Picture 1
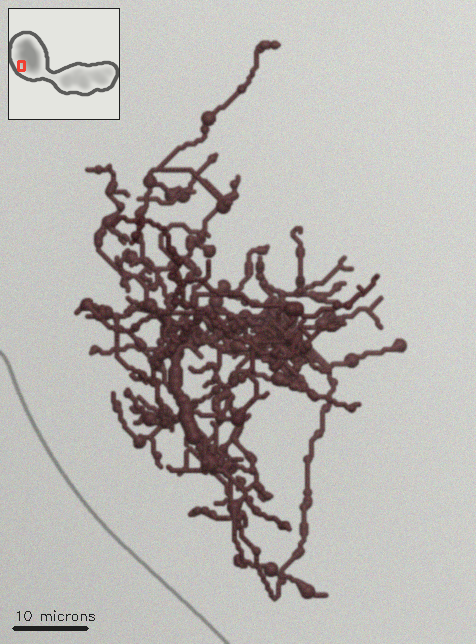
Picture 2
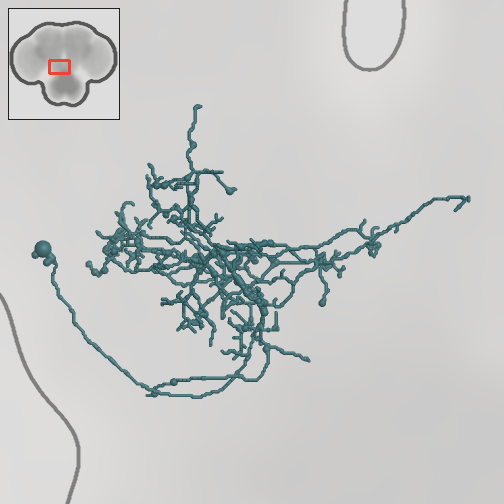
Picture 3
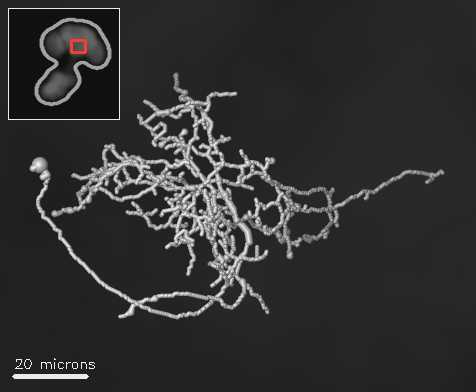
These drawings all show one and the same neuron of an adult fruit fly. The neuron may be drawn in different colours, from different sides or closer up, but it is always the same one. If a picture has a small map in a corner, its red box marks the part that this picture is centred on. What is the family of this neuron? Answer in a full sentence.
The family is hemilineage MD_SA1.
